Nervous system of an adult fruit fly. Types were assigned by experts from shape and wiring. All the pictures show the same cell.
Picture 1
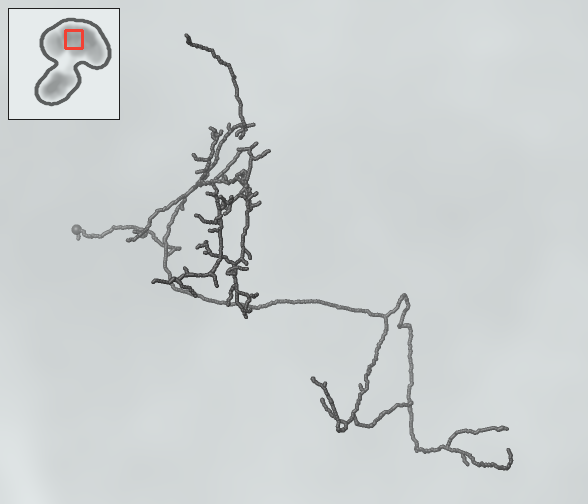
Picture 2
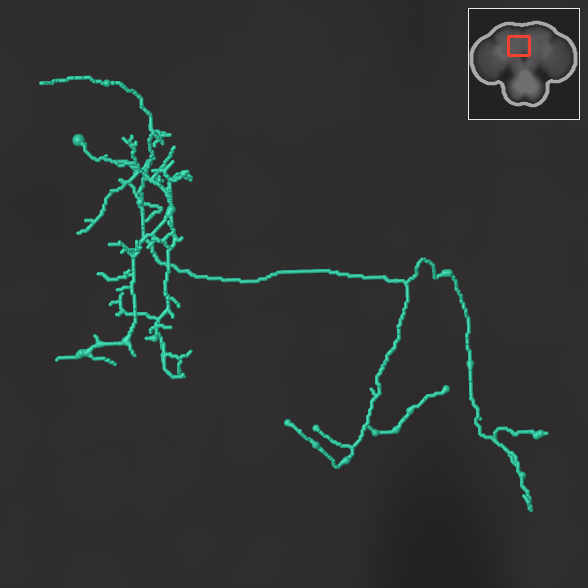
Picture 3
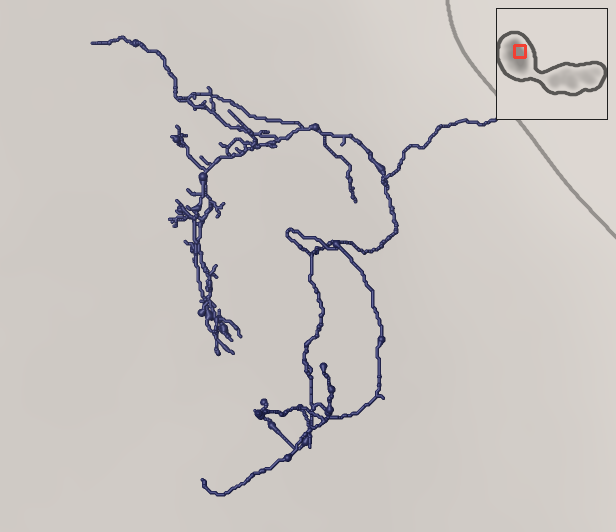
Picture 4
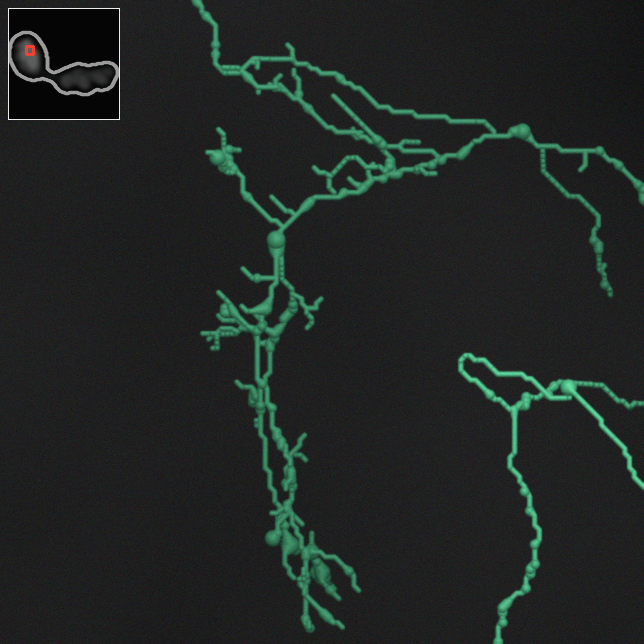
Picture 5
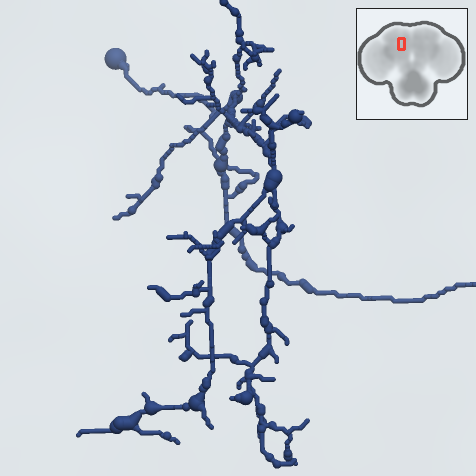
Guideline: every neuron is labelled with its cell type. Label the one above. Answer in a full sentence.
The cell type is CL302.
